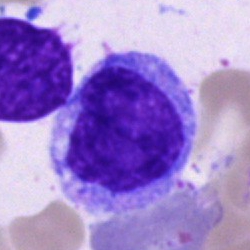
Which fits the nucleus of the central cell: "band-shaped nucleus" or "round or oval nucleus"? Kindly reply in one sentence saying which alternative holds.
The nucleus of this cell is one compact round or oval mass.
